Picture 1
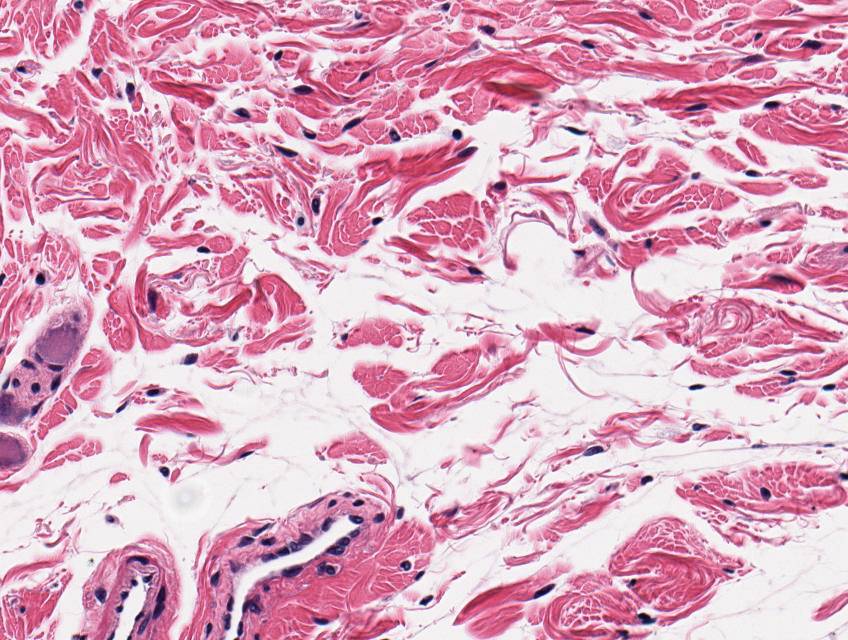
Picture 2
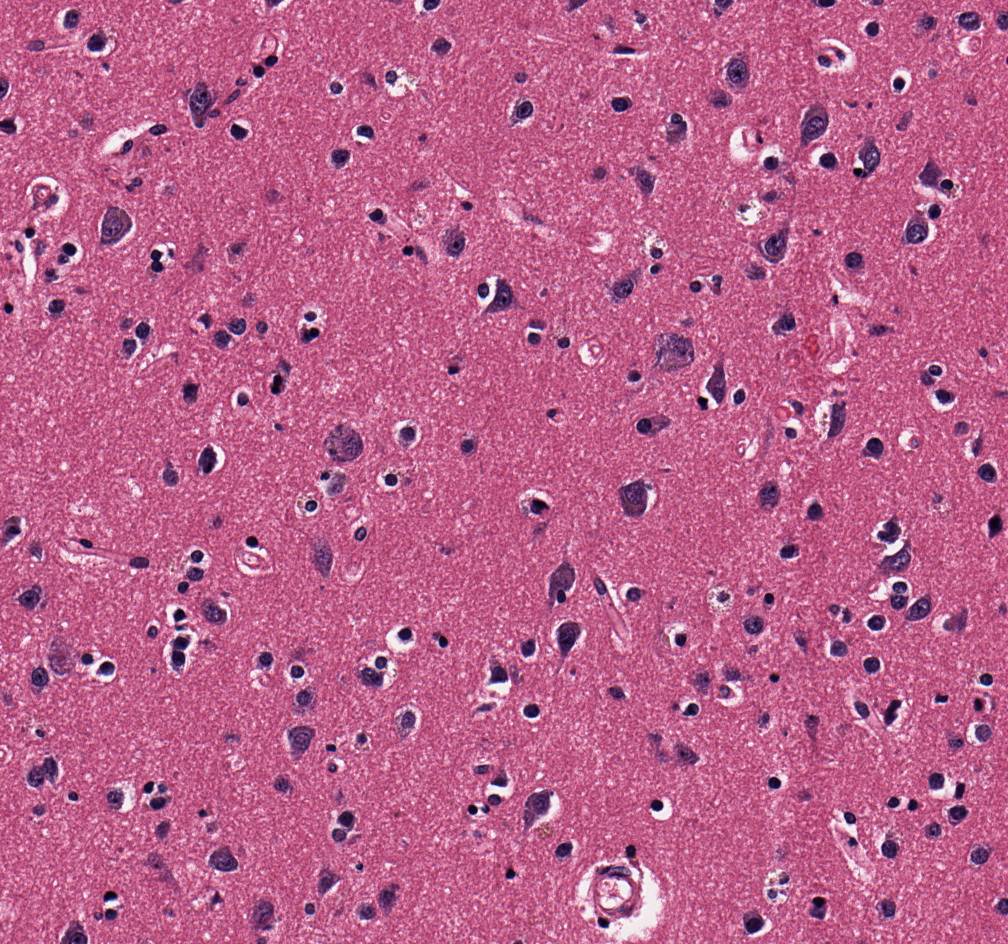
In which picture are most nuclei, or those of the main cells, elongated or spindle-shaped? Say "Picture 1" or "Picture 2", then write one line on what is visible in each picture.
Picture 1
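What picture 1 shows: The nuclei within the pink bundles are sparse, dark and mostly elongated.
What picture 2 shows: Small round dark nuclei with little visible cytoplasm are scattered throughout and outnumber the neurons.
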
